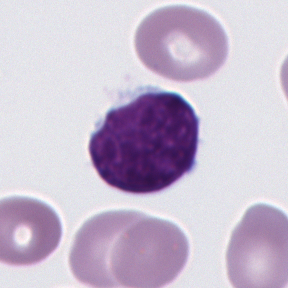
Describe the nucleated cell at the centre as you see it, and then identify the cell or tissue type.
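Outline roughly round. Fine hair-like projections fringe the upper edge. Cytoplasm only a very thin rim around the nucleus. Nucleus a single rounded mass, no lobes. Typical lymphocyte.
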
